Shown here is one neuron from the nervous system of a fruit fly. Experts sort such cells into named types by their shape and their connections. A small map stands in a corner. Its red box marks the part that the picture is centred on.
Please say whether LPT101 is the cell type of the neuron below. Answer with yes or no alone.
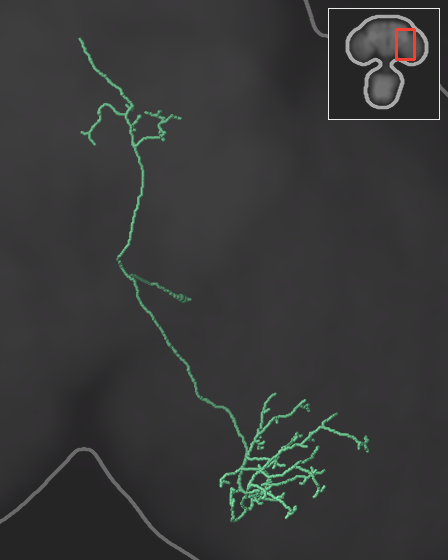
yes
